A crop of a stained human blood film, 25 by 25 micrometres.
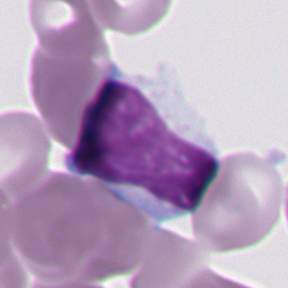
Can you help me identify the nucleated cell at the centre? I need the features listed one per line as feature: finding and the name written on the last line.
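Nucleus: angular, roughly four-sided outline
Cytoplasm: pale blue
Upper-right edge: frayed into fine, hair-like projections
Granules: none distinct
Name: typical lymphocyte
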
